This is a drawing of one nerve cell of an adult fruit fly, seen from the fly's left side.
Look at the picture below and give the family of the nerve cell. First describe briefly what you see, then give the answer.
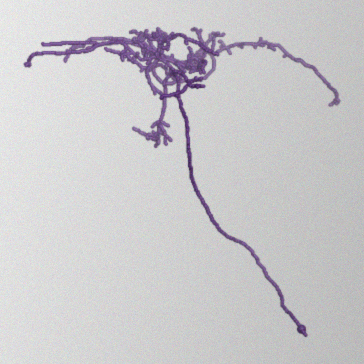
Its cell body lies at the lower right of the picture. The picture shows dozens of branch ends. Its broad class is nerve-cord intrinsic neuron. The family is hemilineage 06A.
